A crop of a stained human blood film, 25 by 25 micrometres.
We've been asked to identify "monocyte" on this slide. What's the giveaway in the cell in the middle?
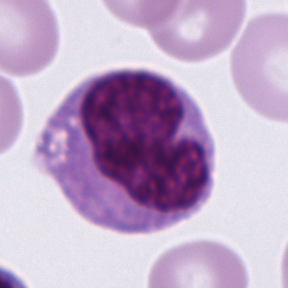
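At about 15 micrometres across, this cell is in keeping with a monocyte.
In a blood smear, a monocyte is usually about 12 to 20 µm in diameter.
The nucleus takes up about 60% of the cell's area and lies toward the upper right, so the cytoplasm forms its widest rim on the left side, which also suits the name.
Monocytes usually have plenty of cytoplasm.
A few small clear vacuoles lie in the cytoplasm near the left edge, another feature that goes with a monocyte.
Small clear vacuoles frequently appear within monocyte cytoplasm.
Beyond these, the nucleus is indented, with a notch on its right side, and the cytoplasm is pale greyish-violet.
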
